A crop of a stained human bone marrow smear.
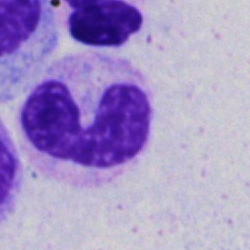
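Band neutrophil at the centre of the field. Its nucleus is one continuous mass, not separate lobes, deeply notched from the upper side into a horseshoe shape. The chromatin is dark purple and coarsely clumped, and the cytoplasm holds only fine, faint granules.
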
